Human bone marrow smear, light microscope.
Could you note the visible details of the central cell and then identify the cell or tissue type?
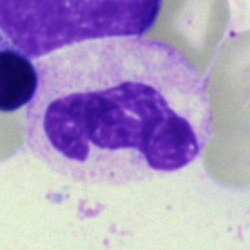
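Checked in turn, the outline is roughly round and smooth. The chromatin is dark purple and moderately condensed, with some clumping. The cytoplasm is abundant and pale pinkish-lilac, containing fine pinkish granules. Name: segmented neutrophil.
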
